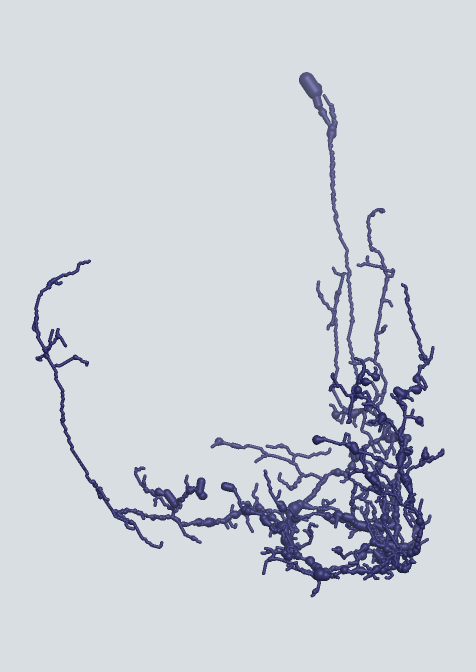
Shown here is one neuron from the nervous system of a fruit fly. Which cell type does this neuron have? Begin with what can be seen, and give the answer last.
In this view it is taller than it is wide. Its broad class is nerve-cord intrinsic neuron. It is of cell type IN19A044.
